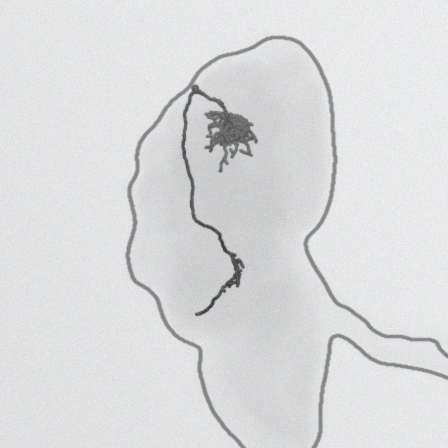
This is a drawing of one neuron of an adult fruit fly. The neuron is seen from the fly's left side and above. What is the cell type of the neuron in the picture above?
PVLP007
